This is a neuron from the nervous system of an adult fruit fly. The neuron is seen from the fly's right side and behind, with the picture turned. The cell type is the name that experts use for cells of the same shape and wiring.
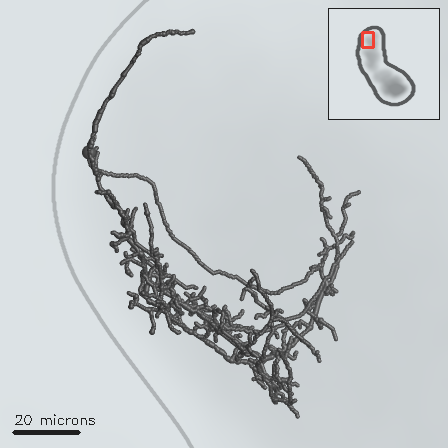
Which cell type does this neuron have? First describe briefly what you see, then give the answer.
From top to bottom in the picture it spans about 120 microns. The picture shows dozens of branch ends. This is a nerve-cord intrinsic neuron. Its cell type is IN08A024.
